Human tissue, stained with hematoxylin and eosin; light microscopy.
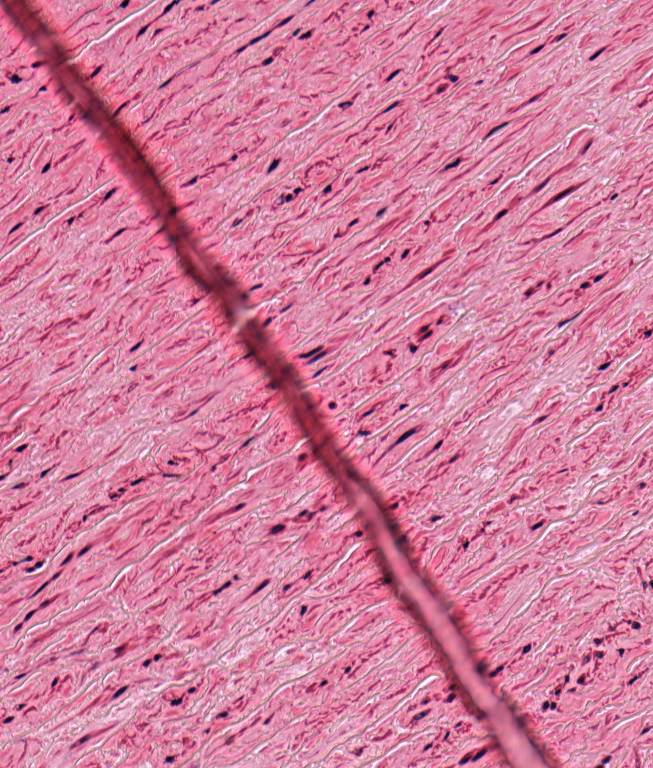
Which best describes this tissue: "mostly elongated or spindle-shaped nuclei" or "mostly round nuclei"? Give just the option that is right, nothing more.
Mostly elongated or spindle-shaped nuclei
